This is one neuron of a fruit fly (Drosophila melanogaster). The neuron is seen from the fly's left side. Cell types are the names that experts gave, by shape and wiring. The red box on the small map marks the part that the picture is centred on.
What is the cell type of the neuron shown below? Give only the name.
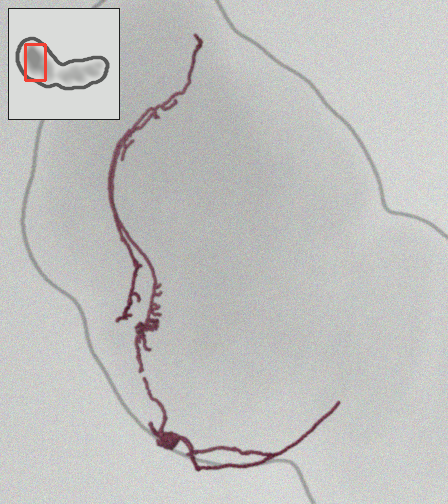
PRW075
